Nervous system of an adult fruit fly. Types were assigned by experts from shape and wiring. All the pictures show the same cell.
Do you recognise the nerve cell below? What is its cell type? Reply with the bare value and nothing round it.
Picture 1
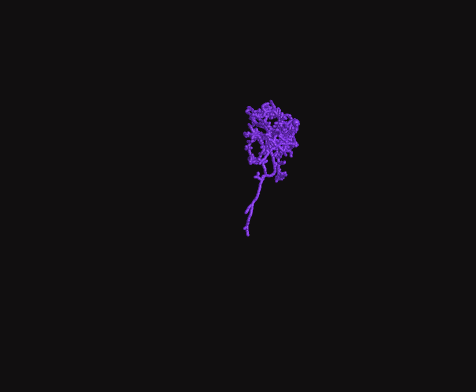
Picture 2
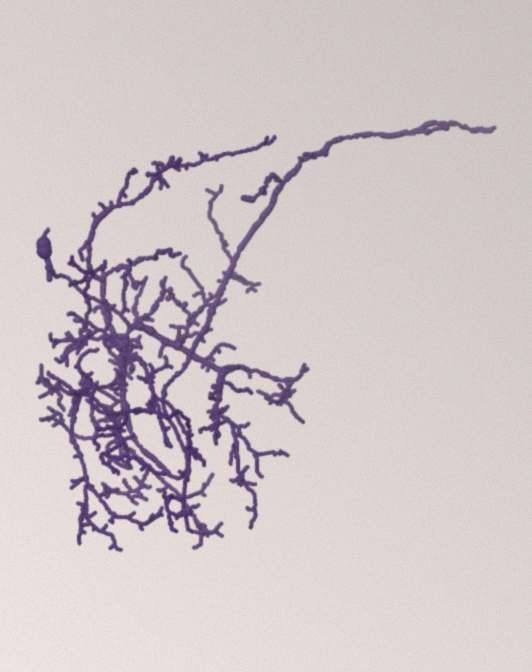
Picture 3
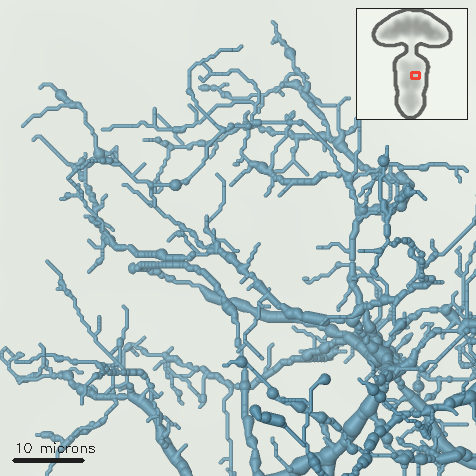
IN17A034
